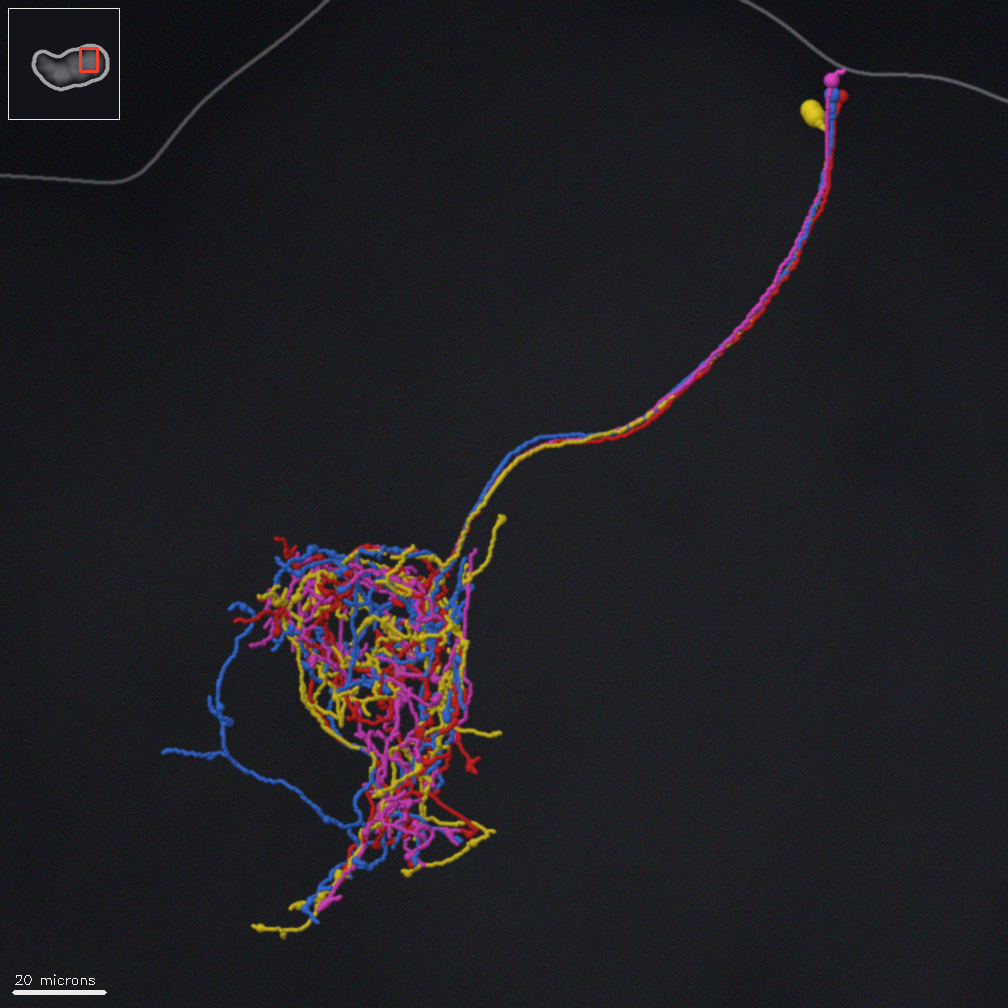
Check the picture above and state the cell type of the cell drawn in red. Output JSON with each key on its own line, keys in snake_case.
{
 "cell_type": "PLP100"
}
